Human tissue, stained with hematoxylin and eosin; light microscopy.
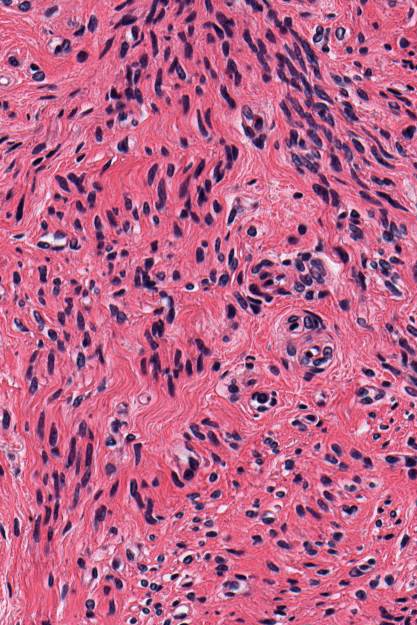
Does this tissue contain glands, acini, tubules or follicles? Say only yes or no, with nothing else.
No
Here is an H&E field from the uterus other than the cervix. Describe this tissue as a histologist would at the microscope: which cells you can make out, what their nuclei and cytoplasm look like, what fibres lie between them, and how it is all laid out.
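Scattered cells lie in abundant pink collagenous stroma across the whole field, without organised units. Most nuclei are elongated, spindle-shaped and dark. Toward the lower right many are rounder, some ringed by a clear halo. Scant cytoplasm with indistinct borders merges into the stroma.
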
